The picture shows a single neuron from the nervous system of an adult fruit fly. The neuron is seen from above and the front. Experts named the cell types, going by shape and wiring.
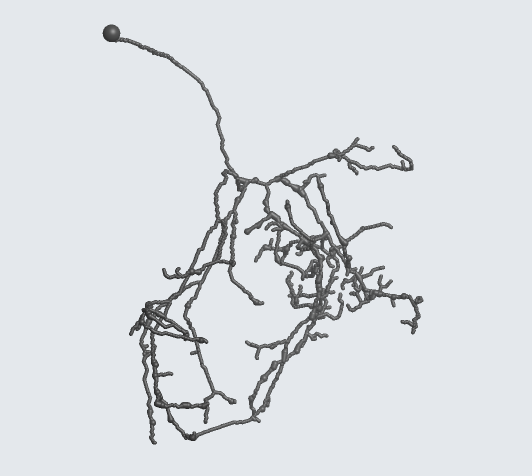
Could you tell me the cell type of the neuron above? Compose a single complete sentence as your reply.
This neuron carries the cell type designation PVLP111.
